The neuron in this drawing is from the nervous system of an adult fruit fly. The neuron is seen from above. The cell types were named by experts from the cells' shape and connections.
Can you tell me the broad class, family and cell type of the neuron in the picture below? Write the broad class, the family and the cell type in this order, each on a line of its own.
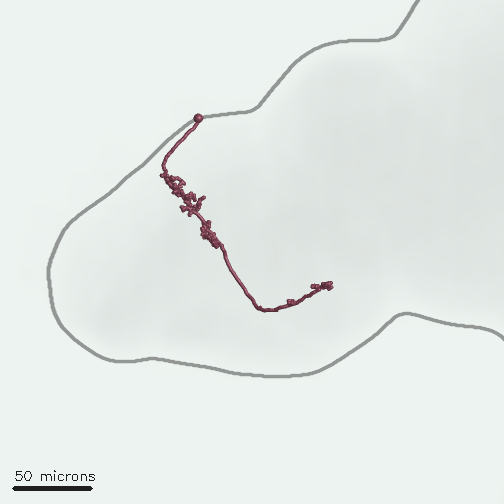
optic-lobe intrinsic neuron
Tm
Tm12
